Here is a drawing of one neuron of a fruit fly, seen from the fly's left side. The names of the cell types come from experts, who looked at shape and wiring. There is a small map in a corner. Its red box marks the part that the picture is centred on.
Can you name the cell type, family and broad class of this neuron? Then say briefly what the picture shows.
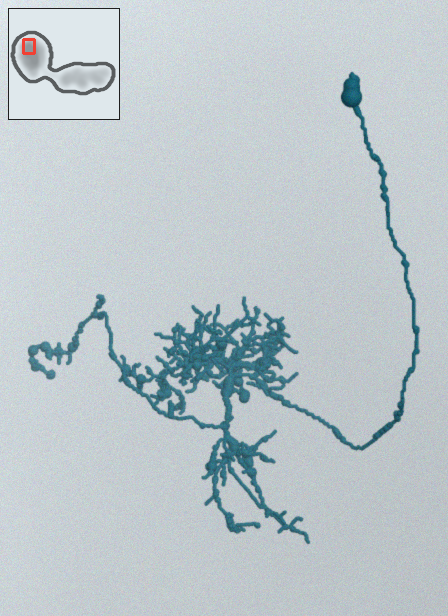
The cell type is FC2B. The name of its family is class CX. It is a central-brain intrinsic neuron. Its cell body lies at the upper right of the picture. The picture shows dozens of branch ends.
